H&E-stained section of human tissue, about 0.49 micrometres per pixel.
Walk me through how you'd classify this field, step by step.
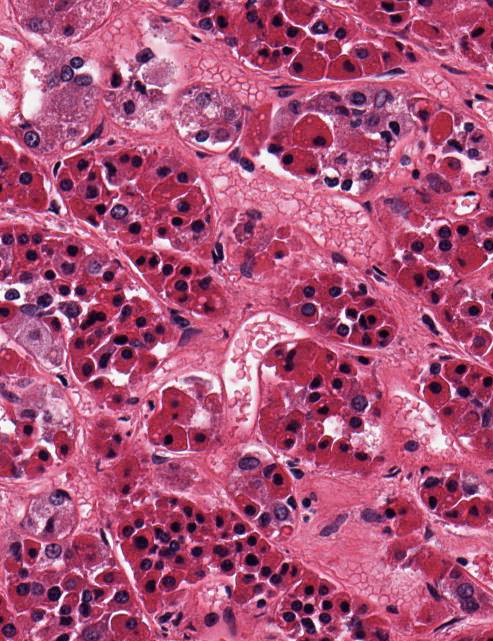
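You're looking at pars distalis of the pituitary. The cells sit in rounded nests with thin fibrous septa between them, and most have plenty of deeply eosinophilic cytoplasm.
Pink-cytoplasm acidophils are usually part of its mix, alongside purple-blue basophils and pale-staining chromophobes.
Up in the top left, a few cells with pale, finely vacuolated cytoplasm cluster together.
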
